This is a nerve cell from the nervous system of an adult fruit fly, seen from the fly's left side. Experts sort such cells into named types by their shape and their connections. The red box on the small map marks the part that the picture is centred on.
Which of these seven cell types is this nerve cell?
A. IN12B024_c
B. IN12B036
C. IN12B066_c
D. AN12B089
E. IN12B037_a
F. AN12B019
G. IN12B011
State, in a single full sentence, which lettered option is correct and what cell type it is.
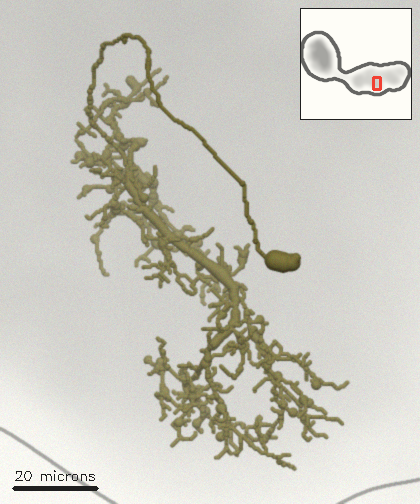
Regarding cell type, the nerve cell matches IN12B037_a, option E.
